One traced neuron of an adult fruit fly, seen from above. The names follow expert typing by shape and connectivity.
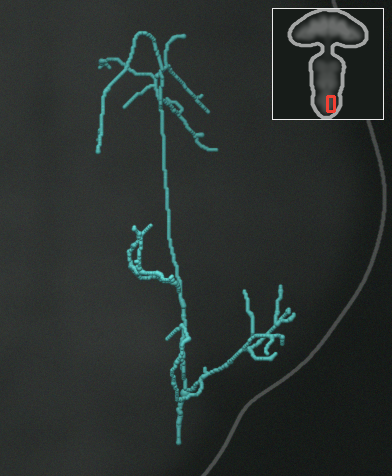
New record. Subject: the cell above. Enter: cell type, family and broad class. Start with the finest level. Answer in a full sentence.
Type SNpp51 of class mechanosensory proprioceptive, a sensory neuron entering the nerve cord.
